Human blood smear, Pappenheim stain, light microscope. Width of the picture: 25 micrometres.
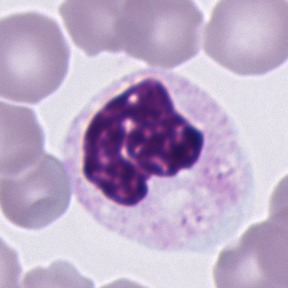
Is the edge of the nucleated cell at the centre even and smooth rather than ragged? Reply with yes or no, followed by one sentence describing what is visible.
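Yes. The cell outline is round to slightly oval and smooth.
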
